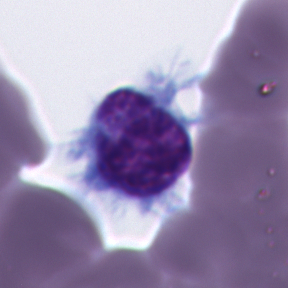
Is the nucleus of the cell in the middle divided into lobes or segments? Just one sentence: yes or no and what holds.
No, rather than lobes, the nucleus is one compact round, oval or kidney-shaped mass.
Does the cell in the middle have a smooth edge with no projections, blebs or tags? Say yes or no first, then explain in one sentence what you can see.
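No. Fine hair-like projections extend from the cell surface on several sides.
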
